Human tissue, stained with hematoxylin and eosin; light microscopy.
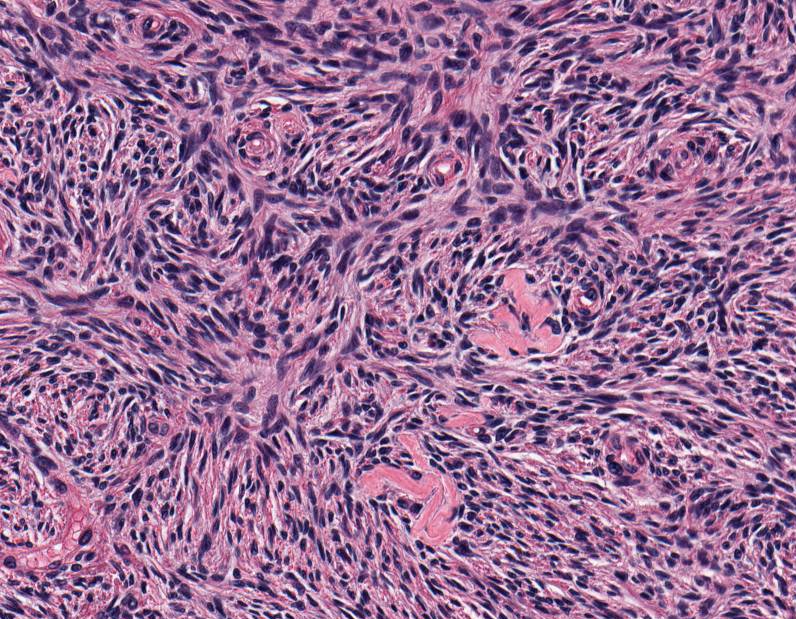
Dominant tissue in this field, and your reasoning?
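The tissue shown is ovarian cortex. Spindle-shaped cells fill the whole field densely, with little space between them. They run in short fascicles crossing one another in many directions, and in the upper half they wrap in concentric whorls around small round vessel profiles. Their cytoplasm is scant and pale pink, with cell borders hard to make out.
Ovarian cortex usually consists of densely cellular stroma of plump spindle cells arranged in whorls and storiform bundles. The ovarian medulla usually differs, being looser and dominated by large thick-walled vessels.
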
